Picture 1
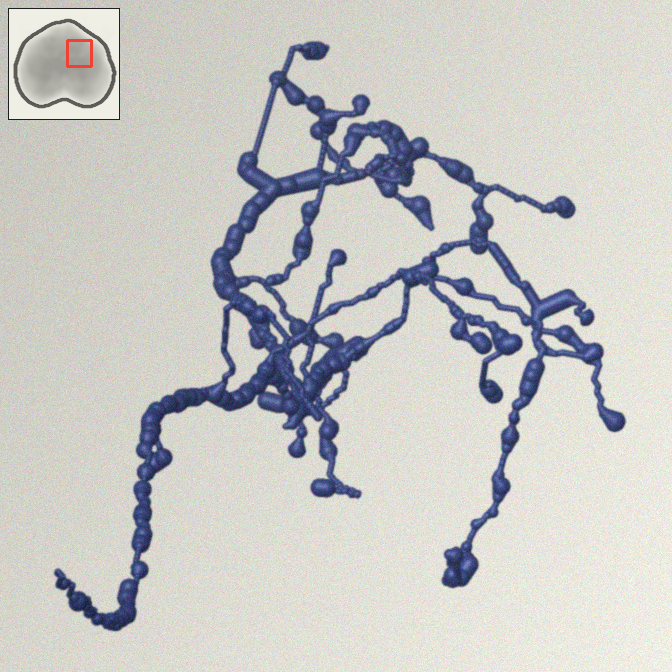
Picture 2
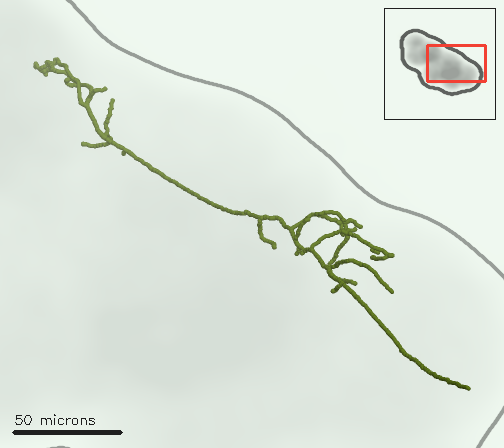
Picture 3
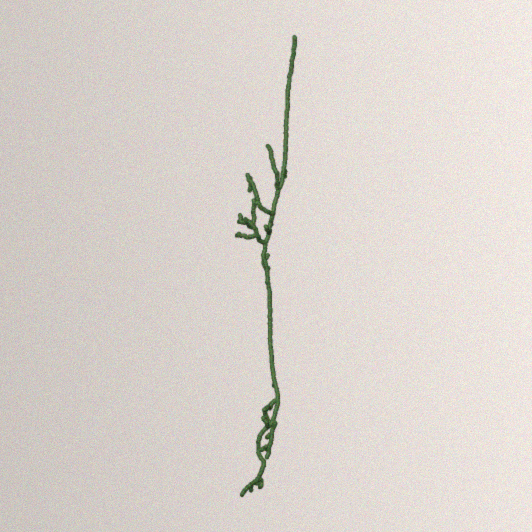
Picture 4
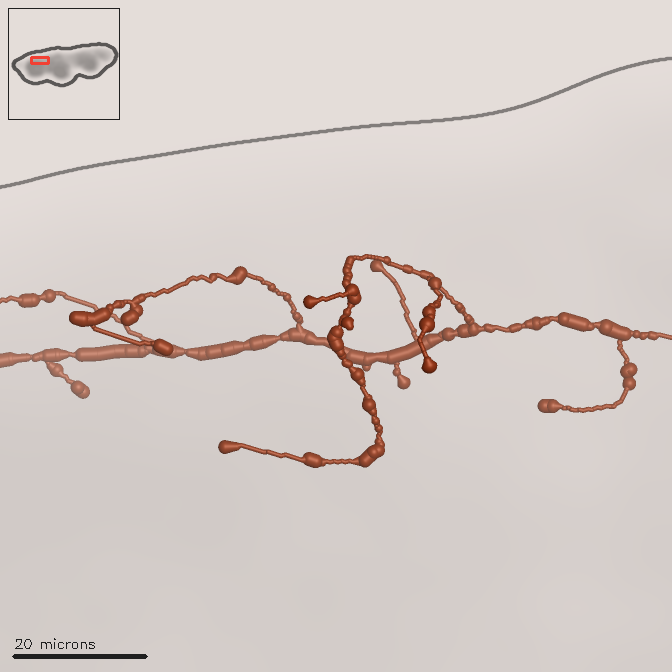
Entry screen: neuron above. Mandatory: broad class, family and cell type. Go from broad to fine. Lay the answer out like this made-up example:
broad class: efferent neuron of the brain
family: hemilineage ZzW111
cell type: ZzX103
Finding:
broad class: descending neuron
family: DNb
cell type: DNb02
